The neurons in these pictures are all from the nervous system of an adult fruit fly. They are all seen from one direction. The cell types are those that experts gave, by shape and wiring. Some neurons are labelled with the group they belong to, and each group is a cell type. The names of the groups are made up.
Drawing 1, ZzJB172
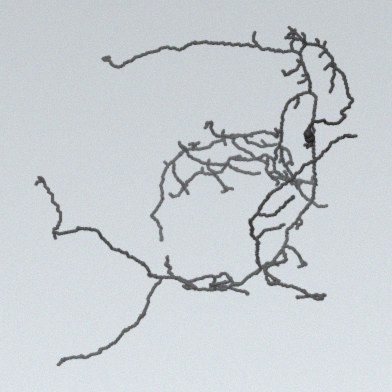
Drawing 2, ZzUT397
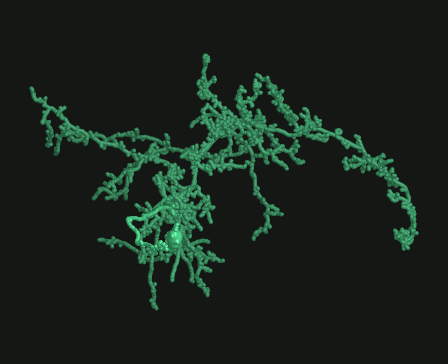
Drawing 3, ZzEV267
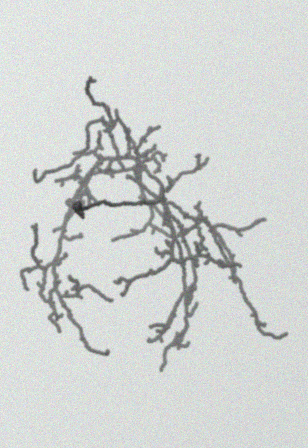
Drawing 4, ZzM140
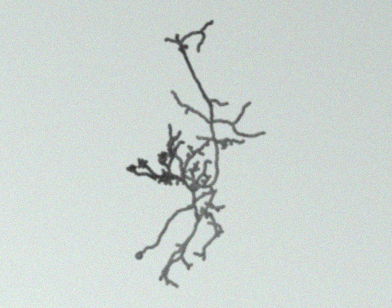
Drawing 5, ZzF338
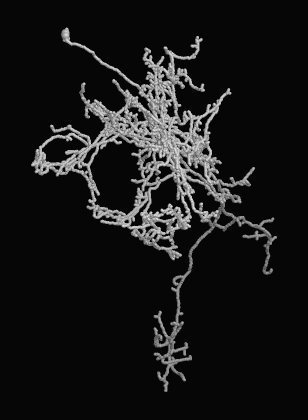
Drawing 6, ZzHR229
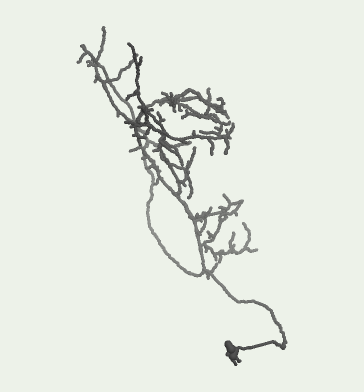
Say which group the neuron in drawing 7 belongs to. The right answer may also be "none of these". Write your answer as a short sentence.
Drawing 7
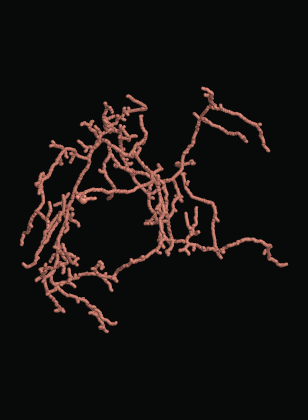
It belongs to ZzEV267.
